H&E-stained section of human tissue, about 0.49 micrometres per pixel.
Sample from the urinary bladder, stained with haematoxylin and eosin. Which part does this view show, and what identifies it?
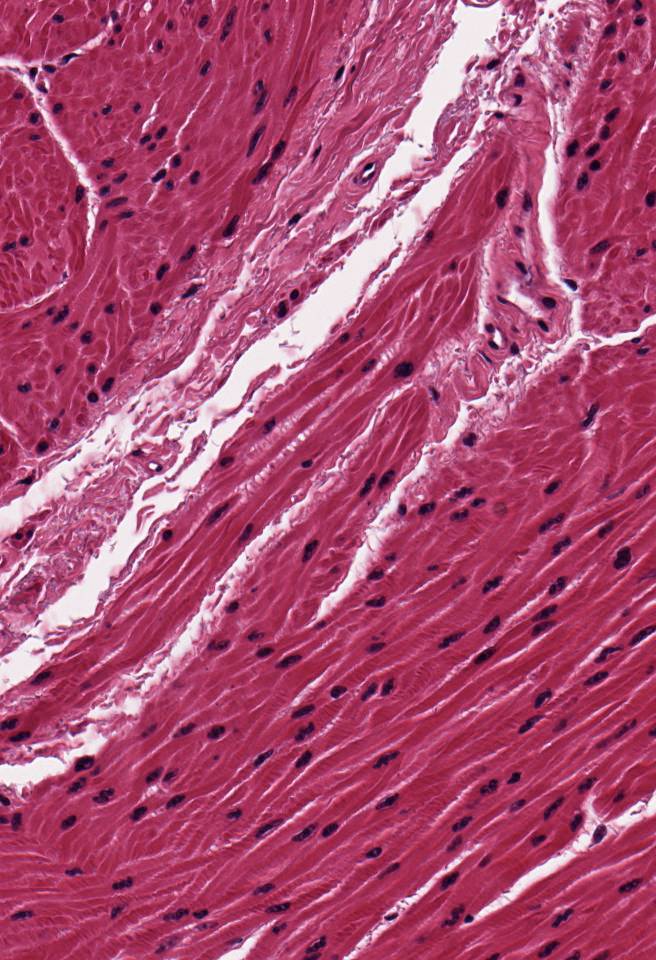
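Part shown: smooth muscle, long pink fibres filling most of the field and running diagonally from lower left to upper right. Each fibre has a single oval nucleus at its centre; cytoplasm deeply eosinophilic with fine lengthwise streaks. Upper left corner: one bundle cut more across its length, set off by a thin pale septum.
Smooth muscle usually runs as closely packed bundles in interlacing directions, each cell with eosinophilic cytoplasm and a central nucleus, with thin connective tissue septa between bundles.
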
